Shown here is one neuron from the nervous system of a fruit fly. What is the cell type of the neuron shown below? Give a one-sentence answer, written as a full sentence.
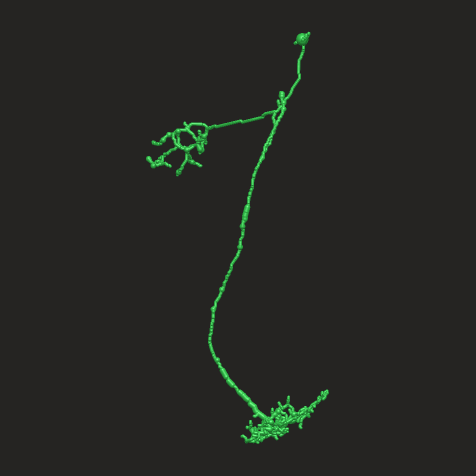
Under cell type classification, the neuron is LC18.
